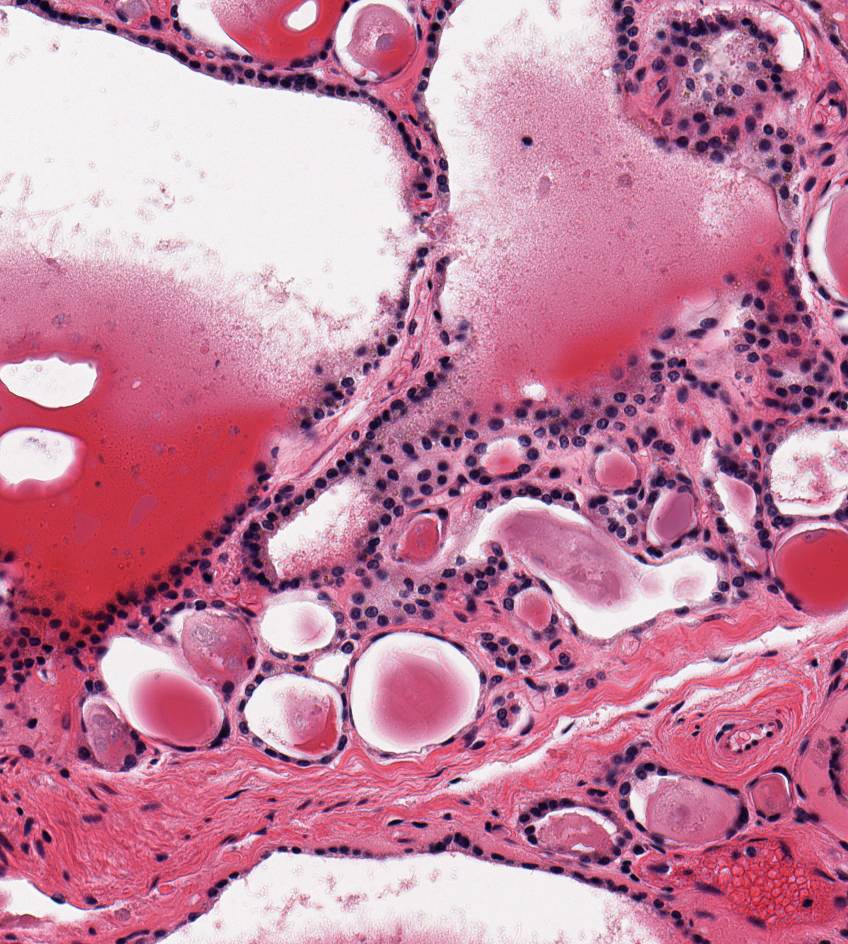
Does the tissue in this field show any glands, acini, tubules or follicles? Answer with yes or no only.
Yes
